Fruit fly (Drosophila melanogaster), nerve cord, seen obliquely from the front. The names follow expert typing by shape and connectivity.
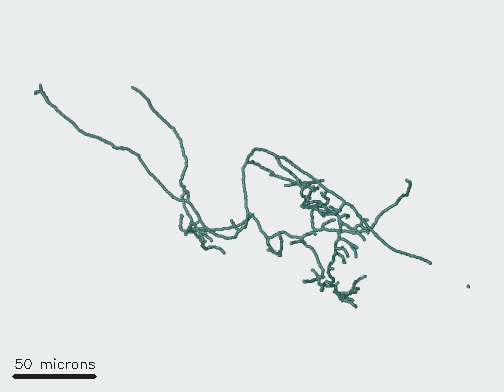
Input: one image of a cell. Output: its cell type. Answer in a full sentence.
The cell type is DNpe025.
